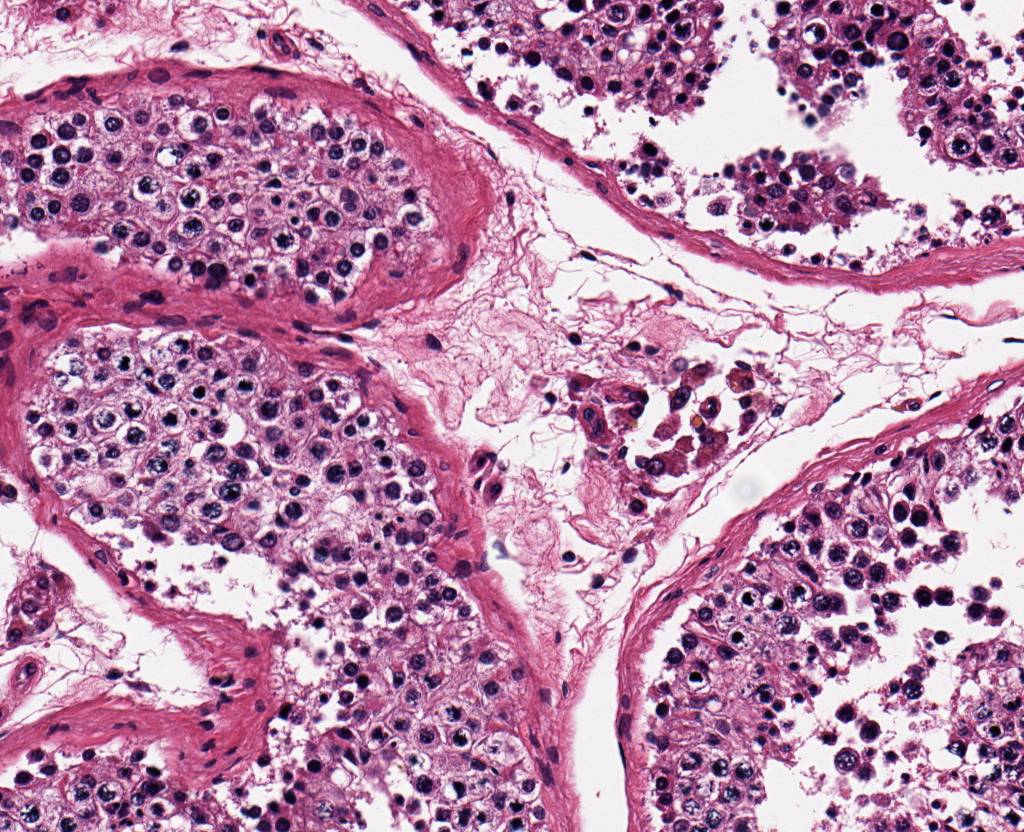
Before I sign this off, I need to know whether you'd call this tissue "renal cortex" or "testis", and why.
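It's testis. What decides it are the tubules, packed with many layers of germ cells, many being large round spermatocytes with coarse dark chromatin. Just right of centre, in the interstitium, sits a small cluster of polygonal Leydig cells with abundant deep-pink cytoplasm, some holding golden-brown granules. Loose interstitial tissue branches through the centre between the tubules.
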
